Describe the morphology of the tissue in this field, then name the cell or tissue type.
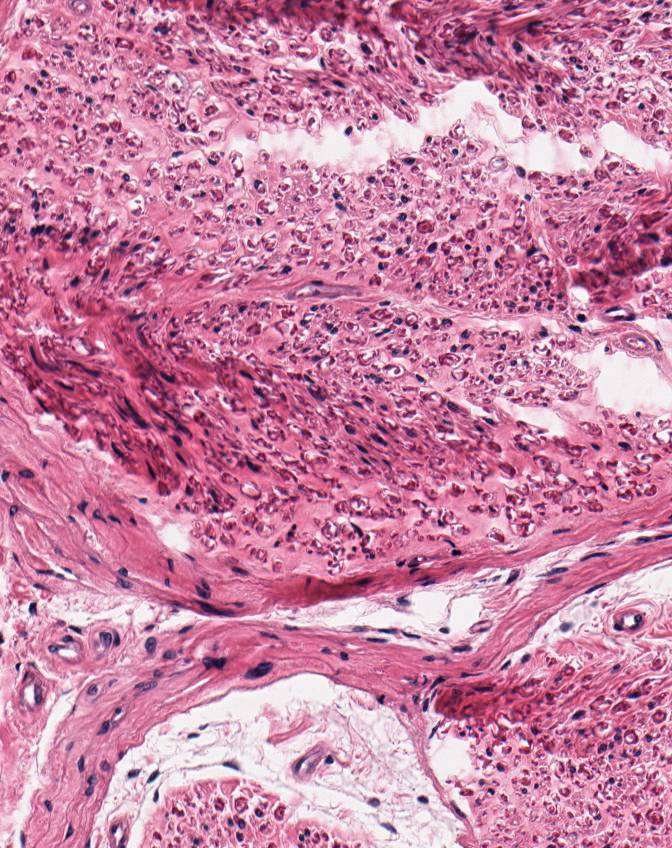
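A band of dense pink fibrous tissue with flattened, spindle-shaped nuclei crosses the lower half diagonally, separating the fascicles. Near the bottom centre the connective tissue is loose, pale and sparsely nucleated. This is tibial nerve.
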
